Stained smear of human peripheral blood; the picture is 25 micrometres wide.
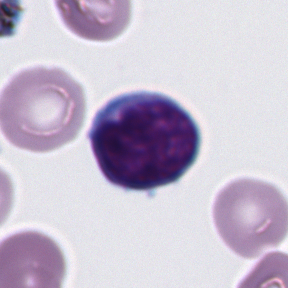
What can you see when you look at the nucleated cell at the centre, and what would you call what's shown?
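Nearly the whole cell is taken up by the nucleus, whose chromatin is dense and coarsely clumped. The cytoplasm is blue, and there's a tiny pale blue bleb on the bottom edge. It's about 9 micrometres across. That's a typical lymphocyte.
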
